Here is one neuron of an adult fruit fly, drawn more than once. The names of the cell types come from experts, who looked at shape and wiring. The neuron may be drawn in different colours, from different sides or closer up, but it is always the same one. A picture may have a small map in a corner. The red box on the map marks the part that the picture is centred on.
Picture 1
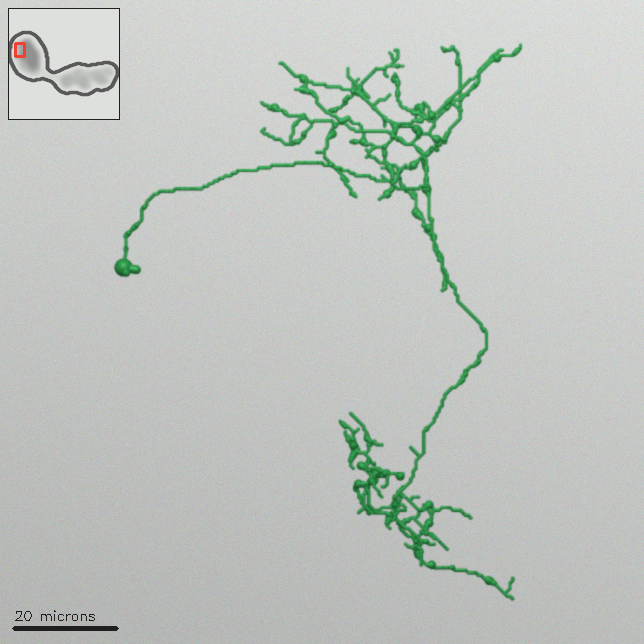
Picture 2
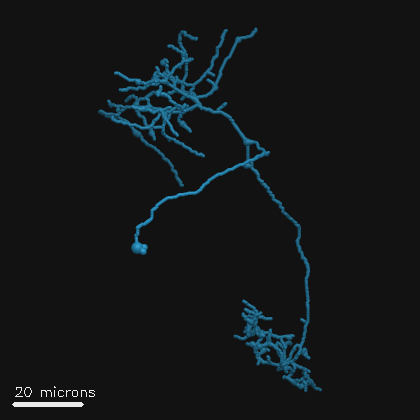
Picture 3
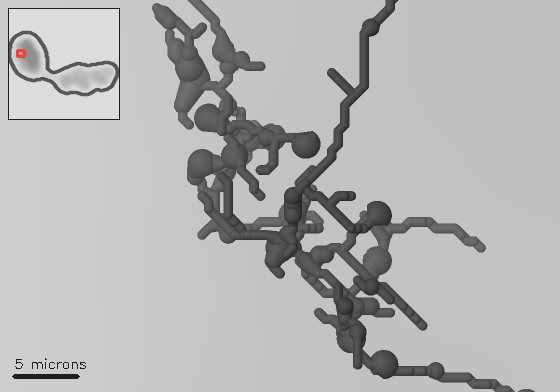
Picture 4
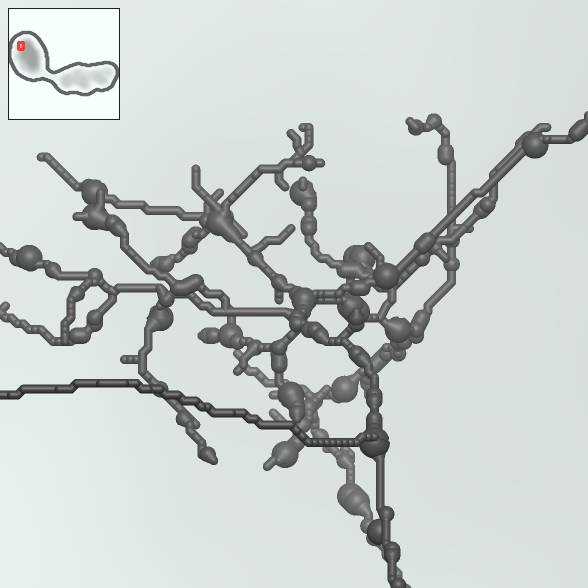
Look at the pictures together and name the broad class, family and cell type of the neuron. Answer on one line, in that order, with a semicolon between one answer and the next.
central-brain intrinsic neuron; hemilineage CREa2_ventral; CRE020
